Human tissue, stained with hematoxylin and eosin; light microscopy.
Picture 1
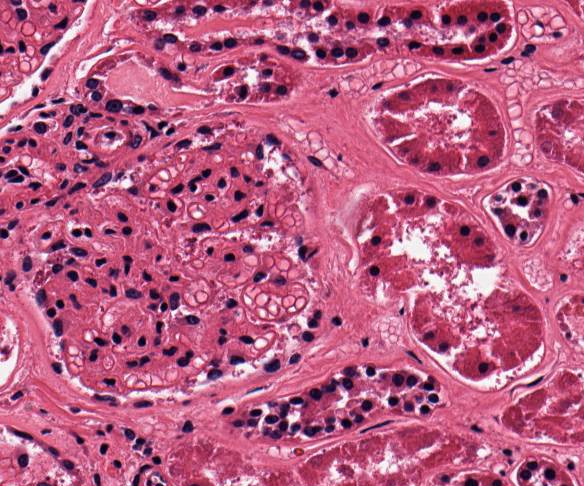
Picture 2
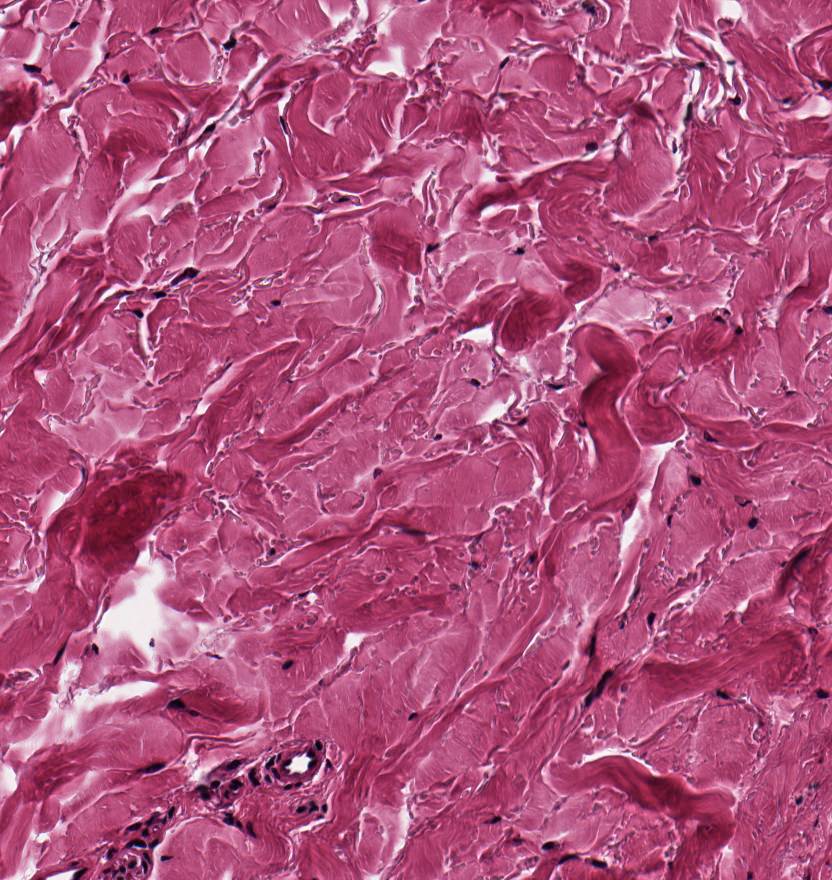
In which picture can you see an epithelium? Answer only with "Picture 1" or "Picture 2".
Picture 1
